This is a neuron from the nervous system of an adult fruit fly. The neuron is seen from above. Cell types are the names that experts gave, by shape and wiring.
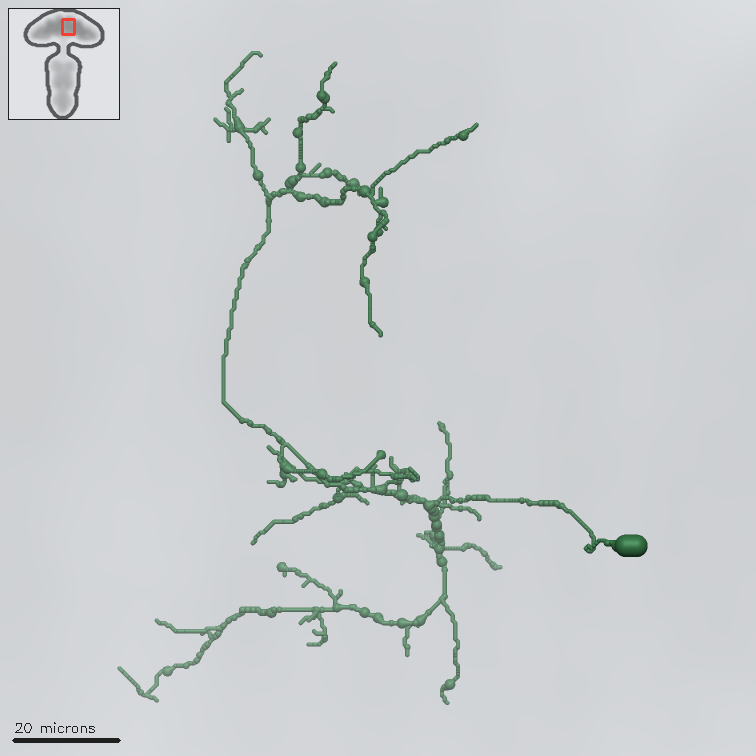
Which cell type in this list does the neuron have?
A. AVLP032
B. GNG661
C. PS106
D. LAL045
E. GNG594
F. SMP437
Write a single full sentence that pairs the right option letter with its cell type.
The neuron is typed SMP437, per option F.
